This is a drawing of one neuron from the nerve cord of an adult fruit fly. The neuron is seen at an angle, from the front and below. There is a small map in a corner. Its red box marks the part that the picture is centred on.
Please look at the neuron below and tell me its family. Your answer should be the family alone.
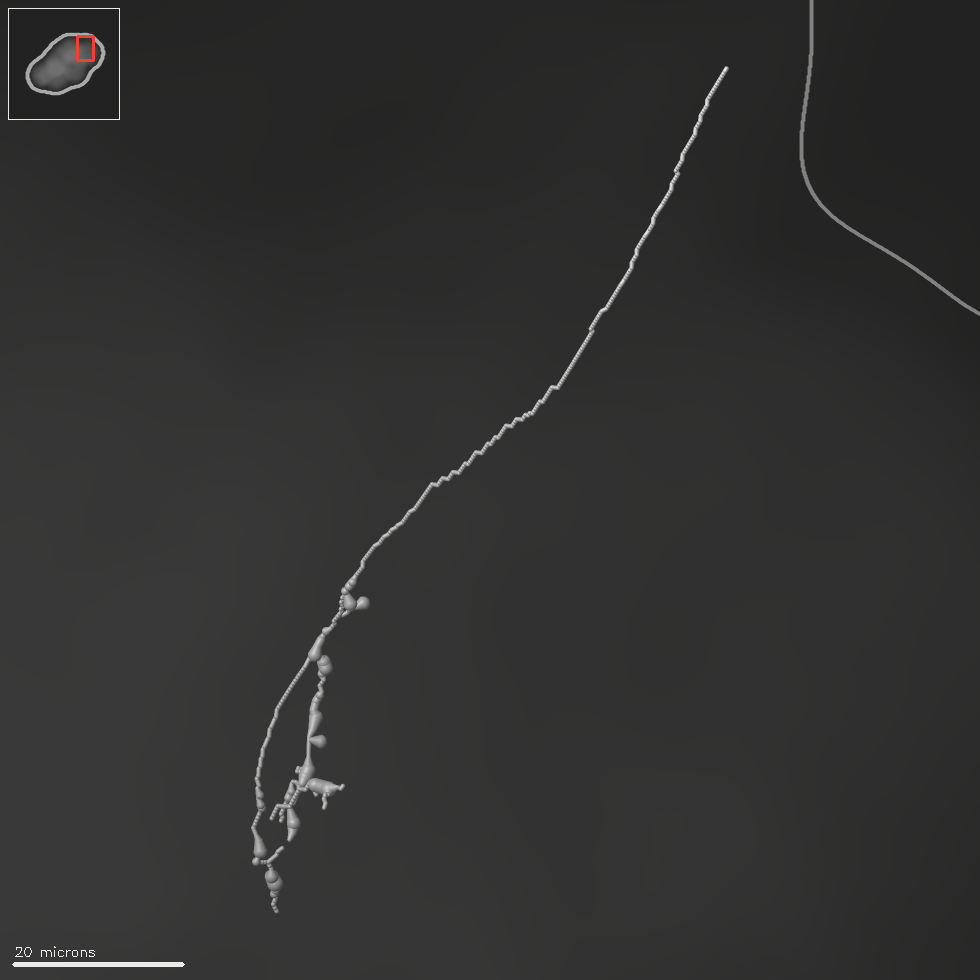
hemilineage MX3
